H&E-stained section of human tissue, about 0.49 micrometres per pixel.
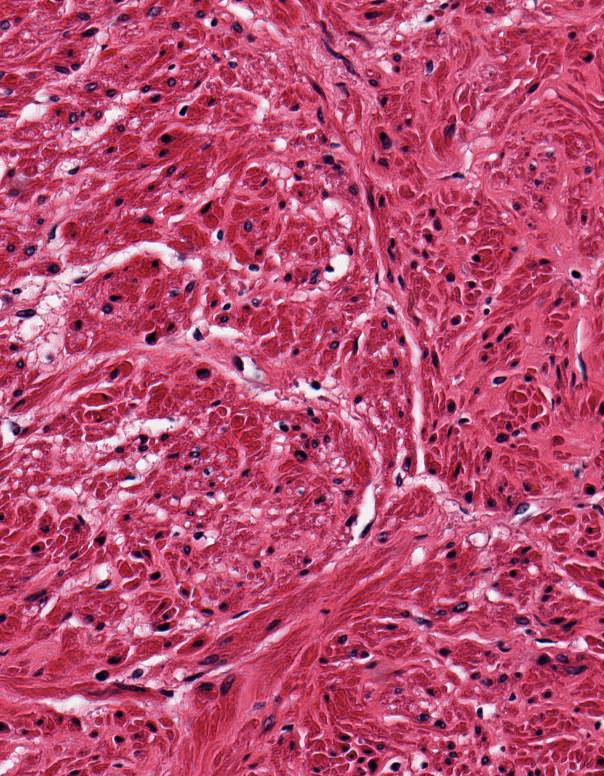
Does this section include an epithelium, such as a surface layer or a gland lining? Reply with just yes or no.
No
